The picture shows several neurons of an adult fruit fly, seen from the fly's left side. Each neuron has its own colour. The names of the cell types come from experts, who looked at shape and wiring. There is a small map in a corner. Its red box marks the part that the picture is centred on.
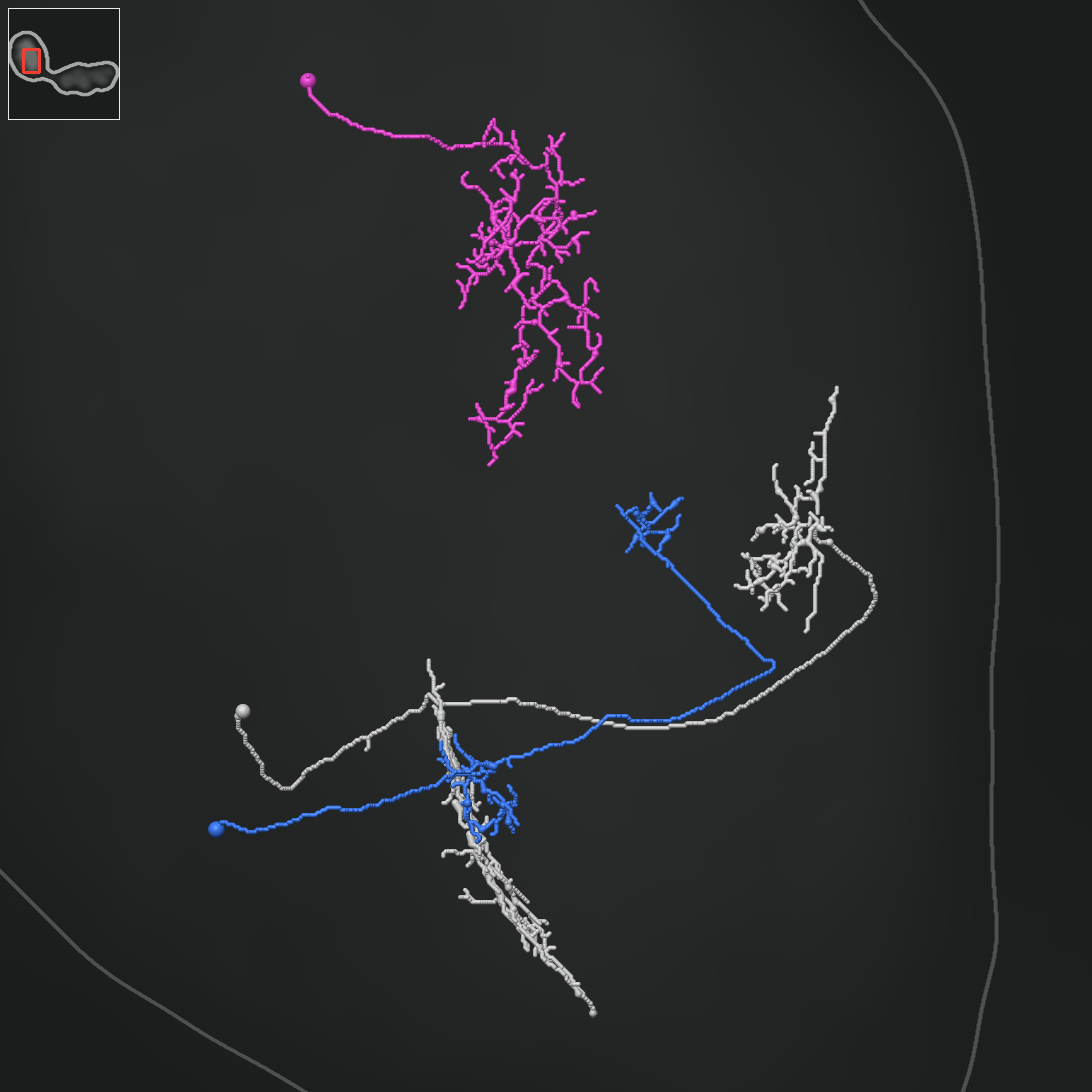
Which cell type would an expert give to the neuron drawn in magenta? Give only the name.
Cm7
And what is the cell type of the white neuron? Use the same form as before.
Tm32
